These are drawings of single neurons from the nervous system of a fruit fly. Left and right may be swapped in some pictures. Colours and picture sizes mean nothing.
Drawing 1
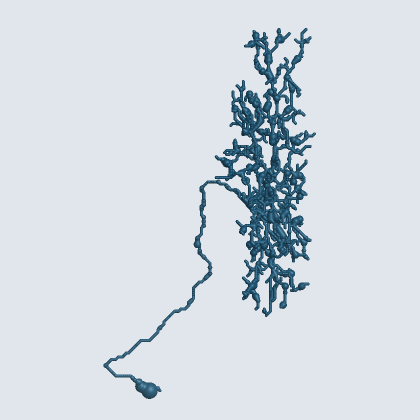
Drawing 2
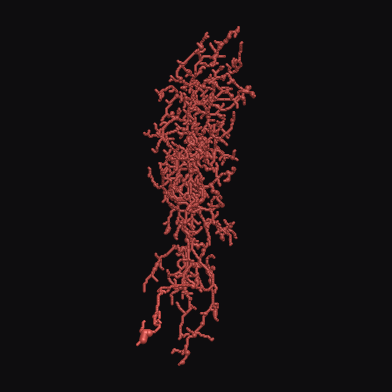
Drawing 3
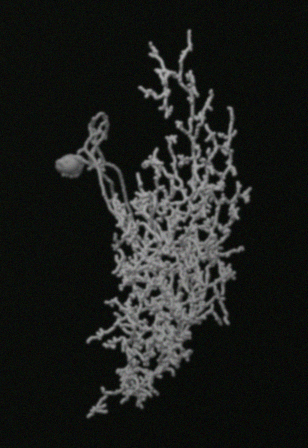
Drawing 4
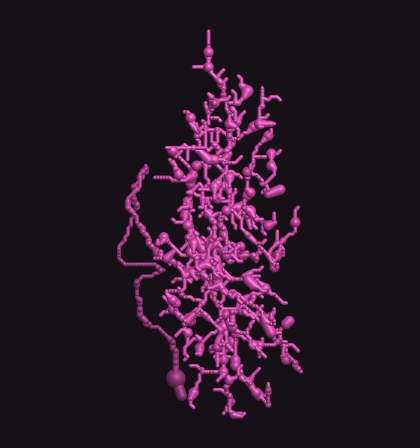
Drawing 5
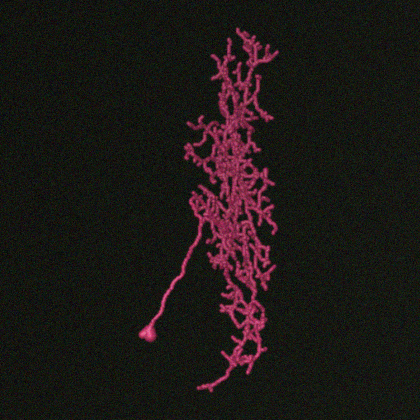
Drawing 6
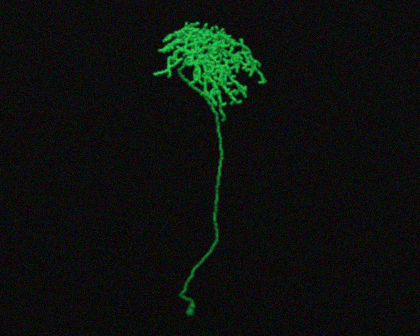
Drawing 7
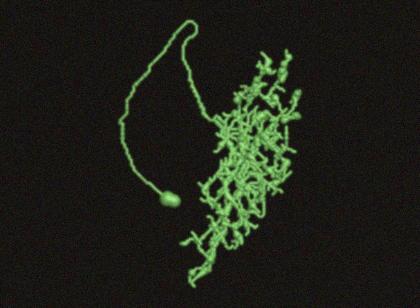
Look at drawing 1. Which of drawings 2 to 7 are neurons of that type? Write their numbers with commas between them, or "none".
4, 6, 7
